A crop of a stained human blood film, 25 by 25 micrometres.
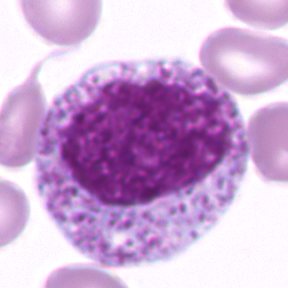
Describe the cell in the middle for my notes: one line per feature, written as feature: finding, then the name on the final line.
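Outline: round, and the edge looks smooth
Nucleus: up toward the top of the cell
Cytoplasm: a wider band left below the nucleus
Granules: many, dark purple, scattered all through
Background: pale lilac between the granules
Name: myelocyte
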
